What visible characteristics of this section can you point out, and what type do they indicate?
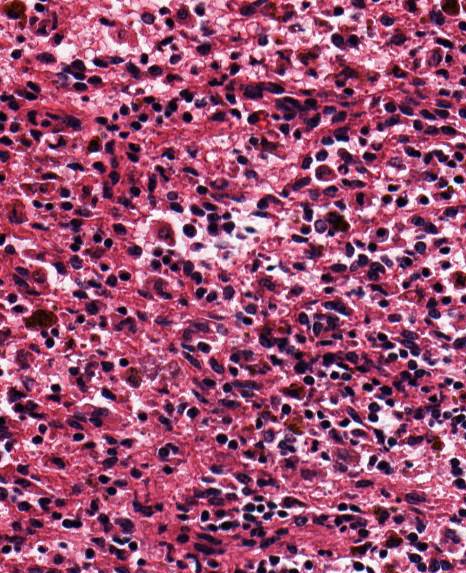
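What fills the whole field is a loose mix of cells in a diffuse sheet, with no glands or other organised units. Scattered cells carry coarse brown granular pigment, including near the left edge and on the right. Small cells with round, dense, dark nuclei and little cytoplasm are plentiful, crowding most toward the lower right. Between the cells, thin wavy pink fibrillary strands run irregularly. This is spleen.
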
